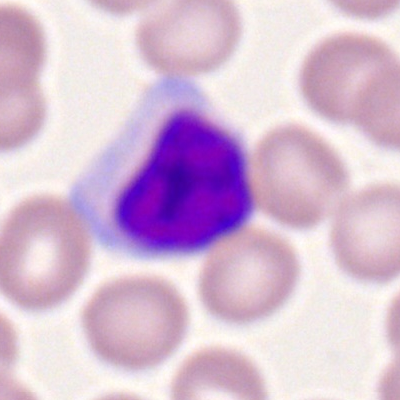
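Lymphocyte, central cell of the smear. Nucleus a single unlobed mass, lying toward the lower right of the cell. Chromatin dense, dark purple. Widest band of cytoplasm on the upper-left side of the nucleus.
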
